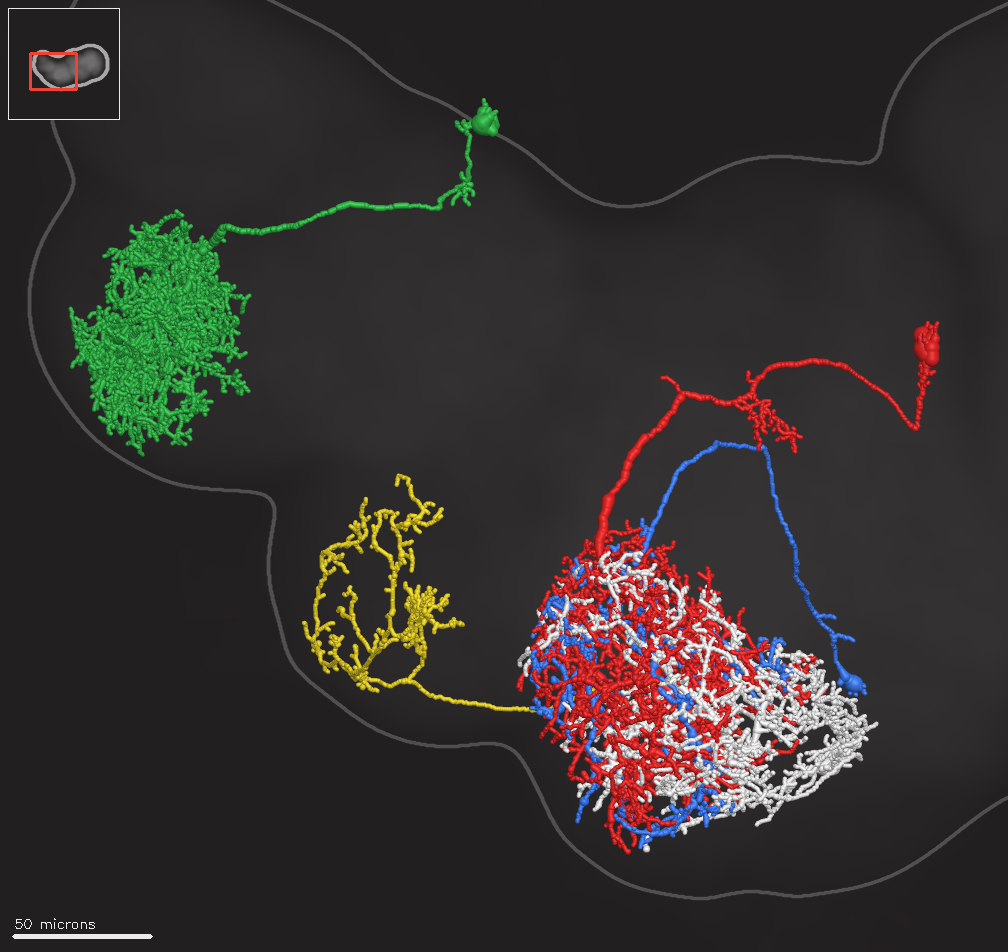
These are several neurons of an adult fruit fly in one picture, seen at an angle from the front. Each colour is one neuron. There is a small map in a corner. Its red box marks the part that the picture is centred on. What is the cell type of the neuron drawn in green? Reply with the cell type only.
IN19B012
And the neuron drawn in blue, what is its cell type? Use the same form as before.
IN06B029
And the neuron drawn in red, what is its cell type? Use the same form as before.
IN19B003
